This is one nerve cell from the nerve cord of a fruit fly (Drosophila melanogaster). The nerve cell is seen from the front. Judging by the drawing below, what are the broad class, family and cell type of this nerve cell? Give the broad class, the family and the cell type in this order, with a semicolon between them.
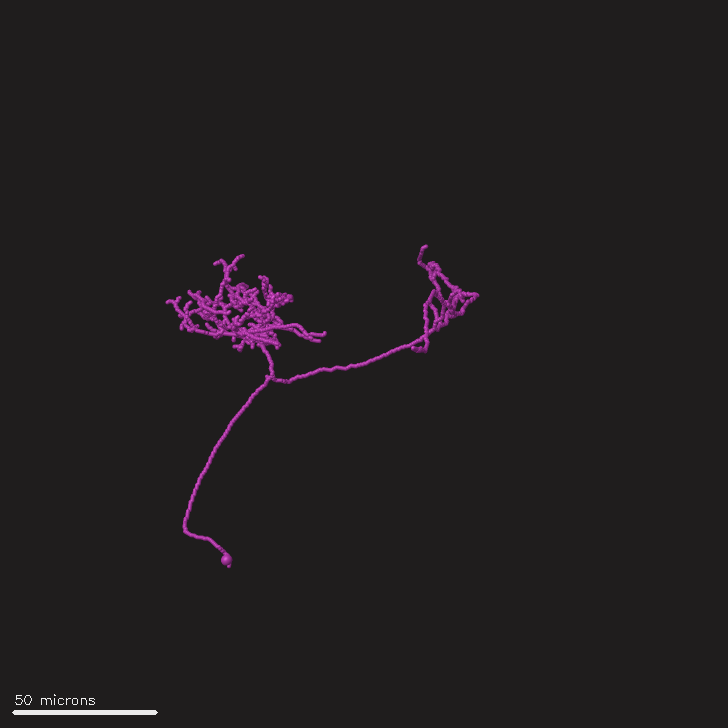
ascending neuron; hemilineage 07B; AN07B063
